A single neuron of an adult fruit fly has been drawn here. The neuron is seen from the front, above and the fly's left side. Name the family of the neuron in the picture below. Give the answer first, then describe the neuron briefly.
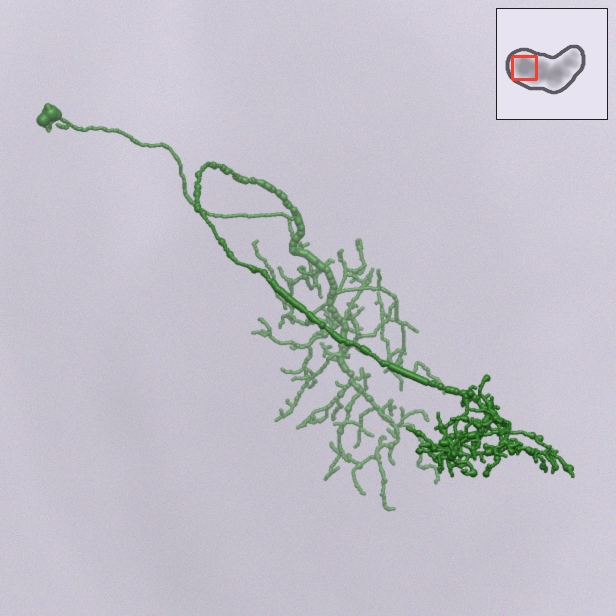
The family is hemilineage SLPa&l1_lateral. It is a visual projection neuron. The cell body is at the upper left of the picture. Dozens of branch ends can be seen.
